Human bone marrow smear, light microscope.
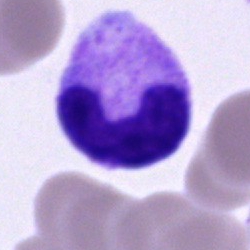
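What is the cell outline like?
Smooth and oval, narrowing slightly toward the top.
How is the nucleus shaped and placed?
Bent into a U that opens upward, lying in the lower half of the cell.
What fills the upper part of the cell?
Pale lilac cytoplasm, which also fills the notch of the nucleus.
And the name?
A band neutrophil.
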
